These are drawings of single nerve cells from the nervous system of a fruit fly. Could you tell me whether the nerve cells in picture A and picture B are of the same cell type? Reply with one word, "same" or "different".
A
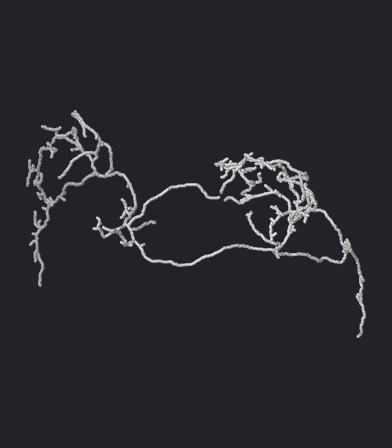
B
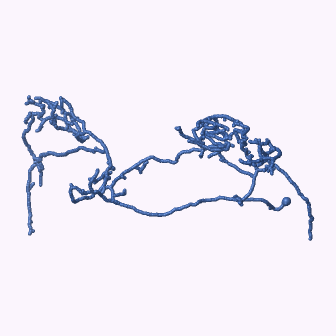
same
